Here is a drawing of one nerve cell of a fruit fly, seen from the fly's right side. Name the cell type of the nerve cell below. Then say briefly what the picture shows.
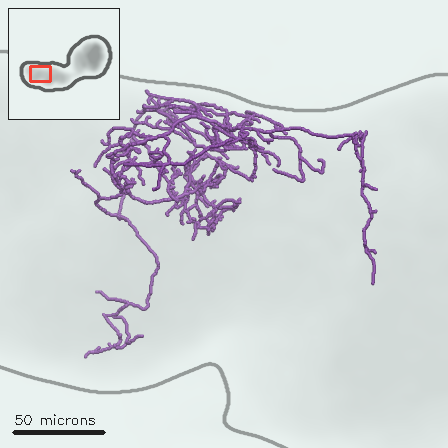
Its cell type is INXXX295. Its broad class is nerve-cord intrinsic neuron. No cell body is drawn. By the scale bar it is about 170 microns wide in this view. Dozens of branch ends can be seen.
